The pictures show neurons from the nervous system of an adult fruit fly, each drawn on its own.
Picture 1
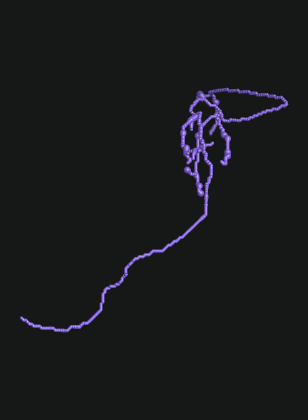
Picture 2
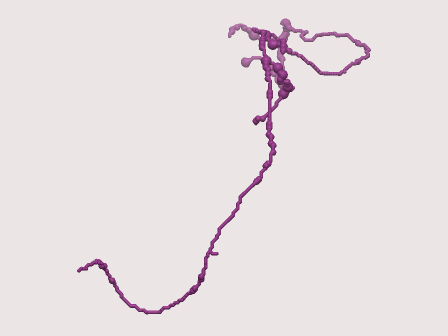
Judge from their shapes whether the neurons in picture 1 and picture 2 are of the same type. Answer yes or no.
yes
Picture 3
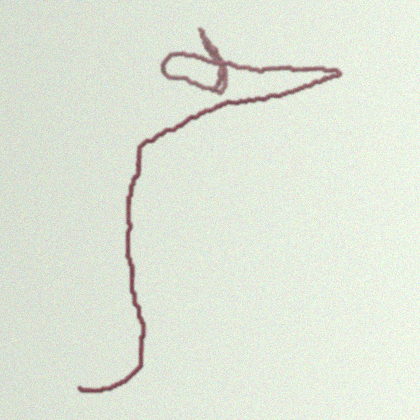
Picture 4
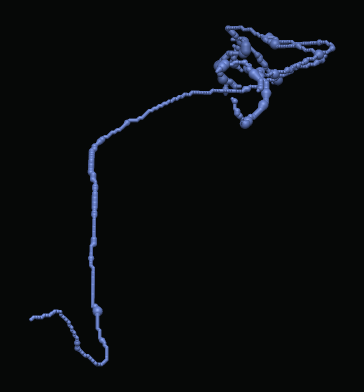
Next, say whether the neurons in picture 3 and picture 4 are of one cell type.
no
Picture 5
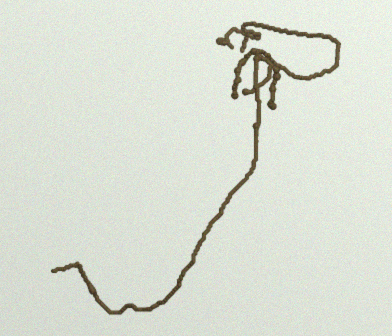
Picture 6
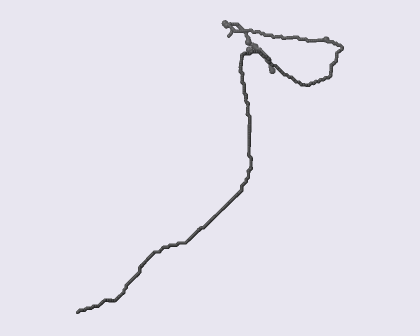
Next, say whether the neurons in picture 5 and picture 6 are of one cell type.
yes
